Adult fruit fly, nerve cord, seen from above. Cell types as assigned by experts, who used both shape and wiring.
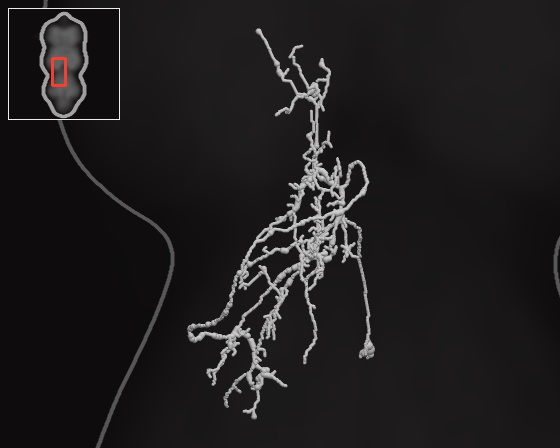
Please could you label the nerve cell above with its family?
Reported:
hemilineage 02A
